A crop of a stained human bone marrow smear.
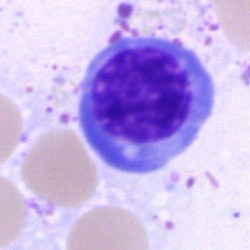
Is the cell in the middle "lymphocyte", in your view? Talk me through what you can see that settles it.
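Go feature by feature: the chromatin here is coarsely clumped into dark patches with paler gaps between them.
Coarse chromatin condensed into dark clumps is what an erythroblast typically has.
So that point goes to erythroblast. The nucleus sits toward the top, leaving a wider band of cytoplasm below it.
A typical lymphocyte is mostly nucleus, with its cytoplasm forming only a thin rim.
That wider band counts against lymphocyte. The cytoplasm shows no granules.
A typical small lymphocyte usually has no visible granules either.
So that one doesn't argue against lymphocyte. The cytoplasm is a deep blue, and the outline is round and smooth. Put together, it isn't a lymphocyte; it's an erythroblast.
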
